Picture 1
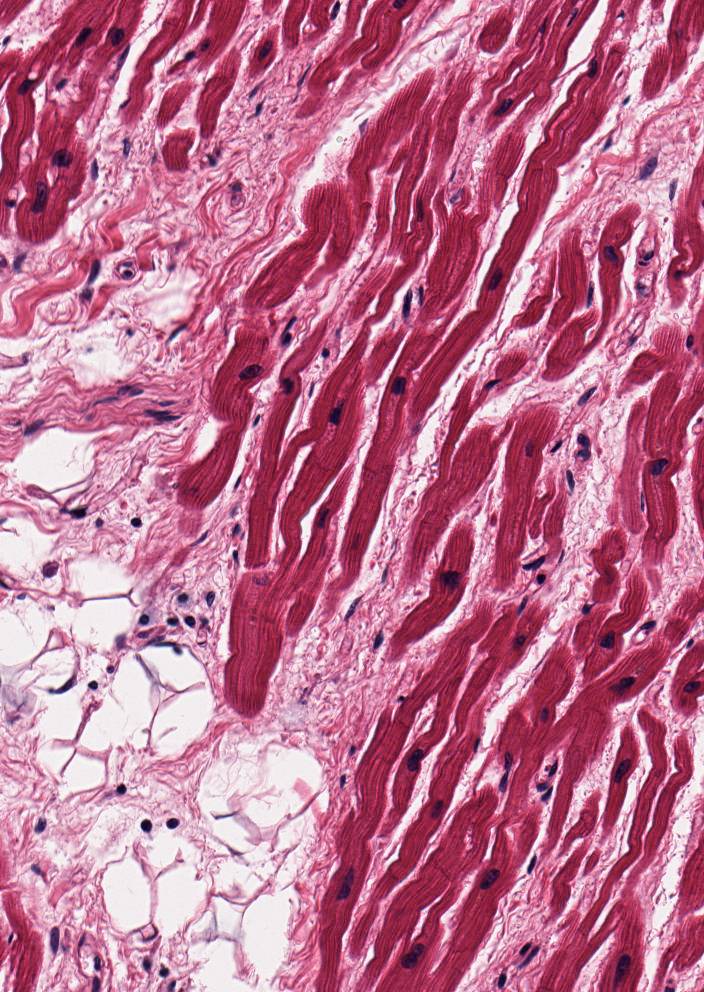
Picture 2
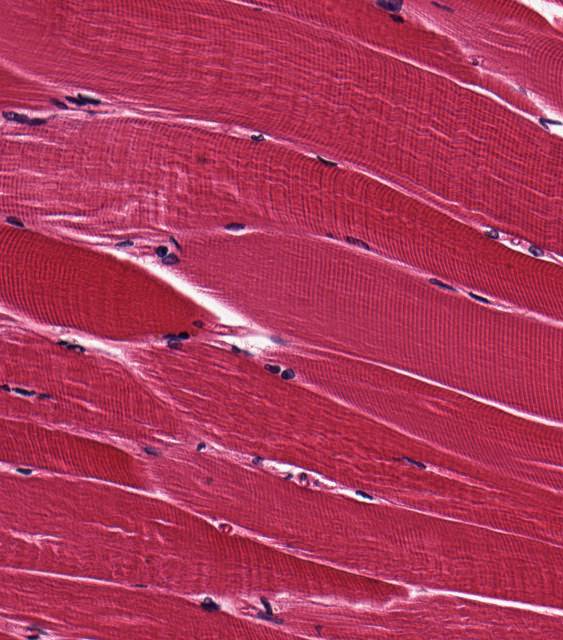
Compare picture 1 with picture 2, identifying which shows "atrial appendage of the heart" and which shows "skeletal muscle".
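Atrial appendage of the heart appears in picture 1; picture 2 is skeletal muscle. In picture 1, bundles of deep red fibres run obliquely from lower left to upper right across the centre and right, with pale loose tissue and fat along the left. These cardiac muscle fibres are branched and wavy, each with a central oval dark nucleus. Picture 2's fibres are unbranched and do not join; strongly eosinophilic, deep pink-red cytoplasm shows fine transverse cross-striations, and flattened nuclei lie at the edges.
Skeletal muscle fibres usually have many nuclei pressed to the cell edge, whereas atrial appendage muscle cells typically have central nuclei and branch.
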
